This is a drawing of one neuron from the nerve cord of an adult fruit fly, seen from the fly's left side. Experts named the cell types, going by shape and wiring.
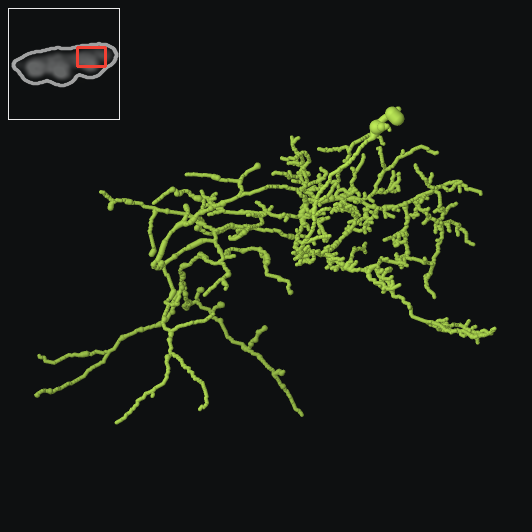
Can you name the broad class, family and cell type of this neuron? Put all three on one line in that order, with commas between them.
nerve-cord intrinsic neuron, hemilineage 01A, IN01A044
